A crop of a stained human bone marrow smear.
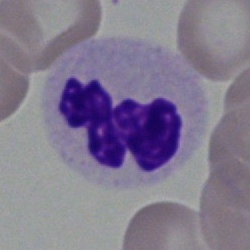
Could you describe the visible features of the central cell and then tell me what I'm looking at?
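Looking first at the edge, I see a round, smooth outline. The chromatin strikes me as dense, dark purple and clumped. I can find no nucleoli anywhere in the nucleus. Around it, the cytoplasm is abundant and a pale lilac-grey. So this is a segmented neutrophil.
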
